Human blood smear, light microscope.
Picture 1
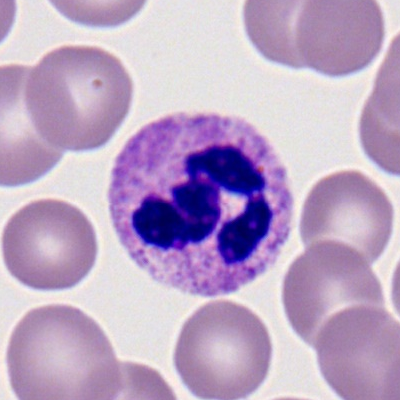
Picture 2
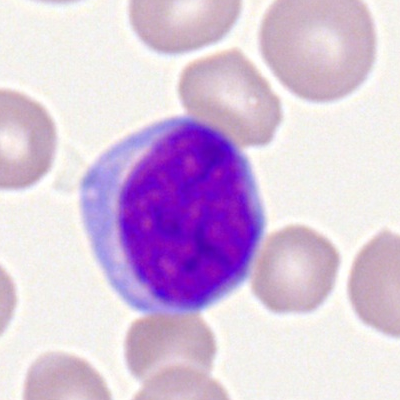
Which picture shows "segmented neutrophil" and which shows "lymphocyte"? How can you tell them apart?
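The lymphocyte is in picture 2, and picture 1 holds the segmented neutrophil. Look first at the nucleus: in the segmented neutrophil it is split into several separate lobes joined by narrow connections, while in the lymphocyte it fills most of the cell. Both have dark purple, clumped chromatin, densely clumped in the neutrophil and coarsely clumped with paler patches between in the lymphocyte.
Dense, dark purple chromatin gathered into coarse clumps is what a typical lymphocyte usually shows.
You won't find any nucleoli in the neutrophil's nucleus.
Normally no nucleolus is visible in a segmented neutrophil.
Turning to the cytoplasm, the neutrophil has plenty of it, pale pinkish-lilac and filled with fine, small lilac granules.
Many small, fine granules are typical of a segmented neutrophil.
The lymphocyte keeps only a narrow rim of pale blue cytoplasm, with no granules and no vacuoles.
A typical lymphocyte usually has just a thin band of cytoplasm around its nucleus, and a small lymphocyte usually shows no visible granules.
Finally, compare the outlines: the neutrophil's is round and smooth, whereas the lymphocyte's is broadly rounded with a few flattened, slightly angular sides.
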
